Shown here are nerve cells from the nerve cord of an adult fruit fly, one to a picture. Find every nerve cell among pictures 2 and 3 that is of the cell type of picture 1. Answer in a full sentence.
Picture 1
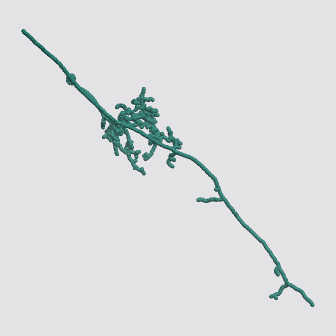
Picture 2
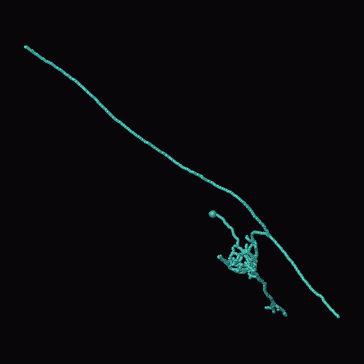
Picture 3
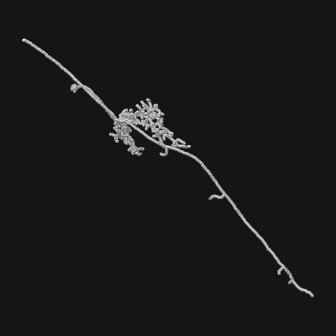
Picture 3 is of the same cell type.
